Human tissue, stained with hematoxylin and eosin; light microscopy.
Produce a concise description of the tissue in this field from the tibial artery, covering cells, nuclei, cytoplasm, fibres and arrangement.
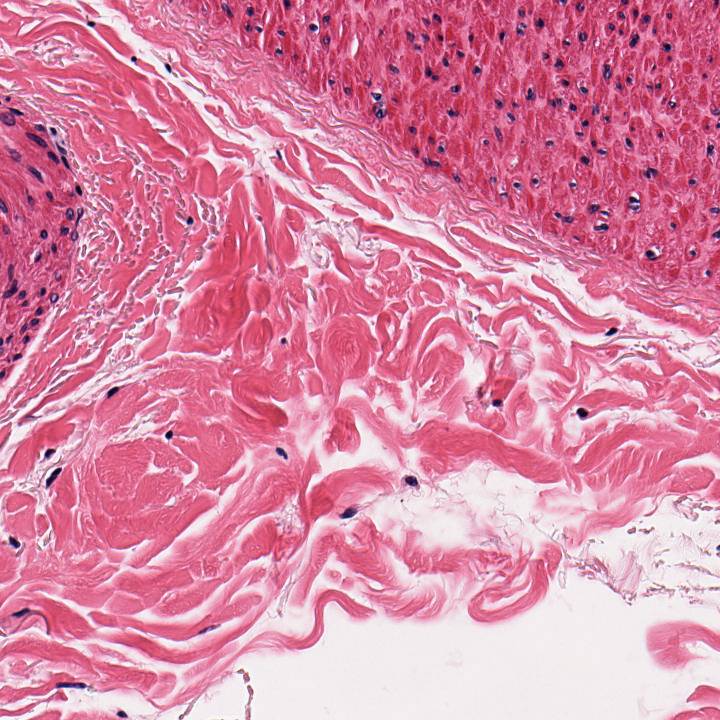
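Most of this field is pink fibrous connective tissue, with a densely cellular band in the upper right corner. The connective tissue is made of thick, wavy, eosinophilic collagen bundles that run in varied directions. Within the collagen, nuclei are sparse, small and dark. At the upper left edge lies a smaller cellular area with many dark nuclei.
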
